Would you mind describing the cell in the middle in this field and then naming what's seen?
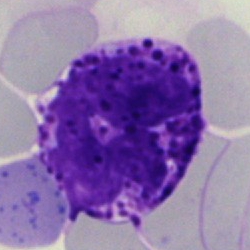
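Roughly oval, the outline is slightly irregular, and a small pointed projection juts from its lower left edge. The whole cell stains deep purple and is covered by dark granules, so nucleus and cytoplasm can't be clearly told apart; the granules crowd most thickly along the upper edge. This one's a basophil.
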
